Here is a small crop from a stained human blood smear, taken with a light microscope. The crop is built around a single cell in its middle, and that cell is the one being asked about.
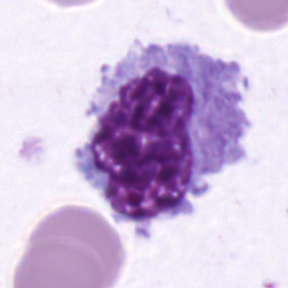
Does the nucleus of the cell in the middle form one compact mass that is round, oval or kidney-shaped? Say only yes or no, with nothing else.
No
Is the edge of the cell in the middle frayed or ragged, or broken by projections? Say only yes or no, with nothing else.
Yes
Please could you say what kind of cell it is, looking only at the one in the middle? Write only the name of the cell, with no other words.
plasma cell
